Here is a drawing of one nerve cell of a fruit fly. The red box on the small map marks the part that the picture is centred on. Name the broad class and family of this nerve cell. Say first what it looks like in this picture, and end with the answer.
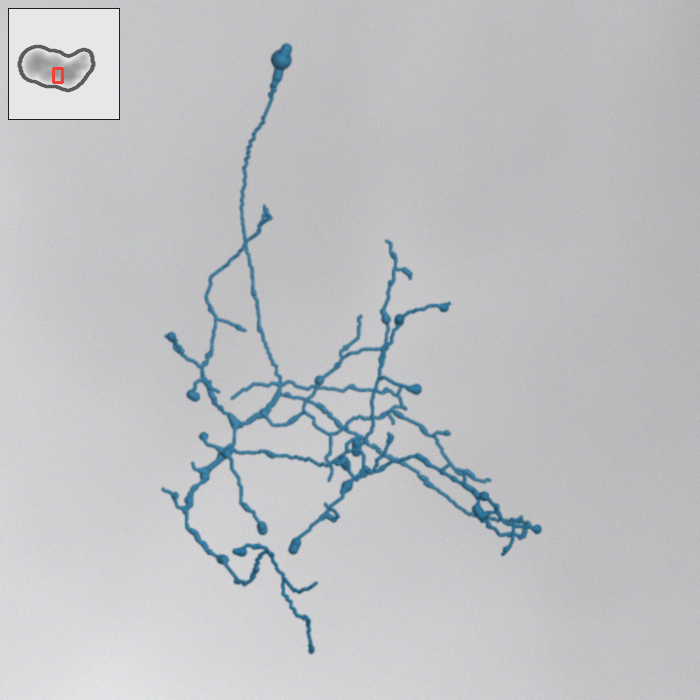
Its cell body lies at the top of the picture. Dozens of branch ends can be seen. It is a nerve-cord intrinsic neuron. Its family is hemilineage 09A.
